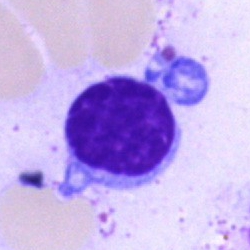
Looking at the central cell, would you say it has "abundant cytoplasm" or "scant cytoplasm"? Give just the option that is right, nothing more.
Scant cytoplasm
